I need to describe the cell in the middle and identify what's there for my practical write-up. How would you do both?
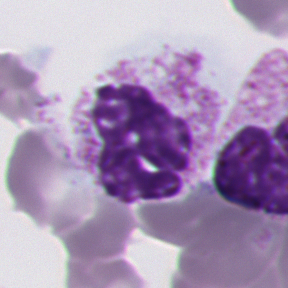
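Starting with the nucleus: a small white slit lies within its lower half, and no nucleoli can be made out. Turning to the cytoplasm: it holds many small reddish-purple granules, and between them it is pale and nearly colourless. With both checked, the cell in the middle is a segmented neutrophil.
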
